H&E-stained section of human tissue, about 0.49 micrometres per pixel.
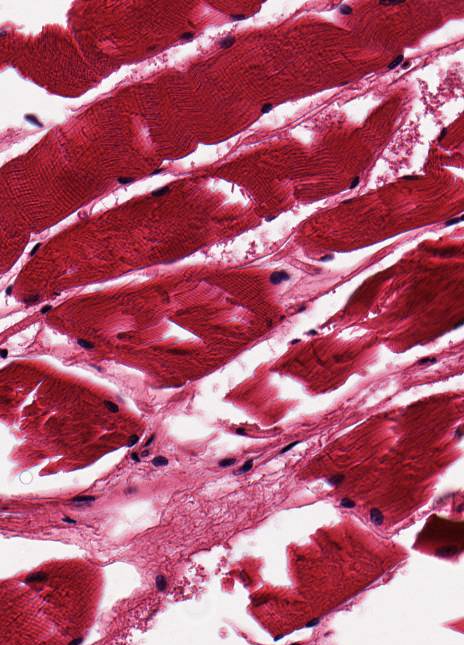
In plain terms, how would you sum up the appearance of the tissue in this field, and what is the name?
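The muscle fibre cytoplasm stains deep red with eosin, and fine cross-striations are visible within the fibres. Dark oval nuclei lie at the fibre edges rather than in their centres. No fat cells are present anywhere in the field. This is skeletal muscle.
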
